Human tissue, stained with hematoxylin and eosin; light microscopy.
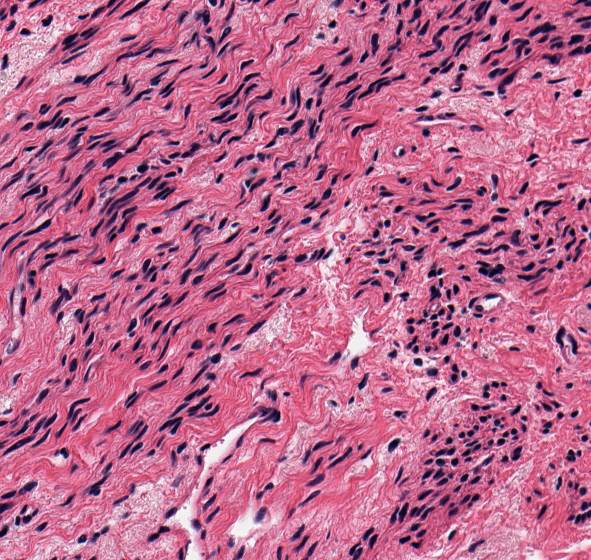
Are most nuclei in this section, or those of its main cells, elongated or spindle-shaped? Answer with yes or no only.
Yes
